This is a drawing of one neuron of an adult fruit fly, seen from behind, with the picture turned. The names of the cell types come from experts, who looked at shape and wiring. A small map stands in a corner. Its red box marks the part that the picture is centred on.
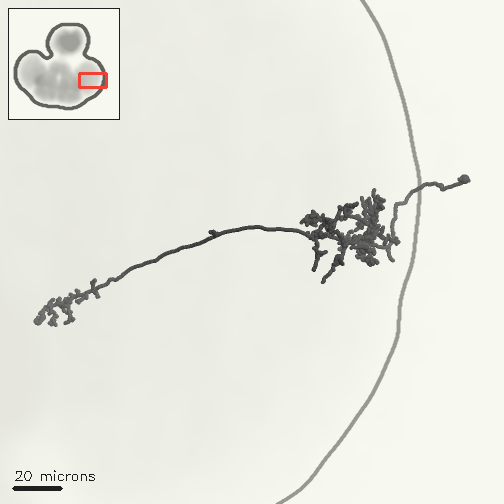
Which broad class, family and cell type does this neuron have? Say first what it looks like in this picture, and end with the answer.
From left to right in the picture it spans about 190 microns. In this view it is more than twice as wide as it is tall. Its broad class is optic-lobe intrinsic neuron. Its family is TmY. It is of cell type TmY10.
